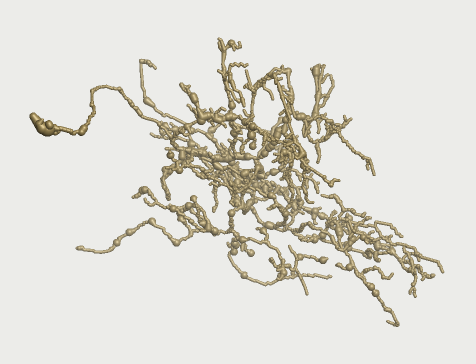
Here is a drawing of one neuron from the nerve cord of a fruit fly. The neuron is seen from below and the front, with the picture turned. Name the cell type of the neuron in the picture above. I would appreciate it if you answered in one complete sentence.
By type, the neuron is INXXX353.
